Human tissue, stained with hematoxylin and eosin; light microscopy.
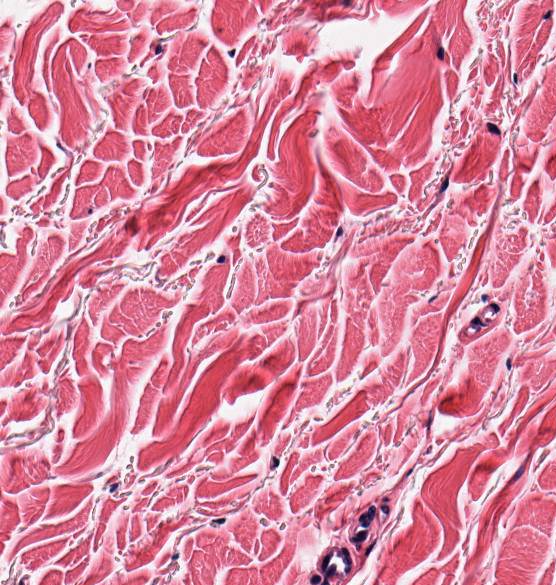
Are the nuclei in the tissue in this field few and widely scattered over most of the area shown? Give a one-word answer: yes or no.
Yes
